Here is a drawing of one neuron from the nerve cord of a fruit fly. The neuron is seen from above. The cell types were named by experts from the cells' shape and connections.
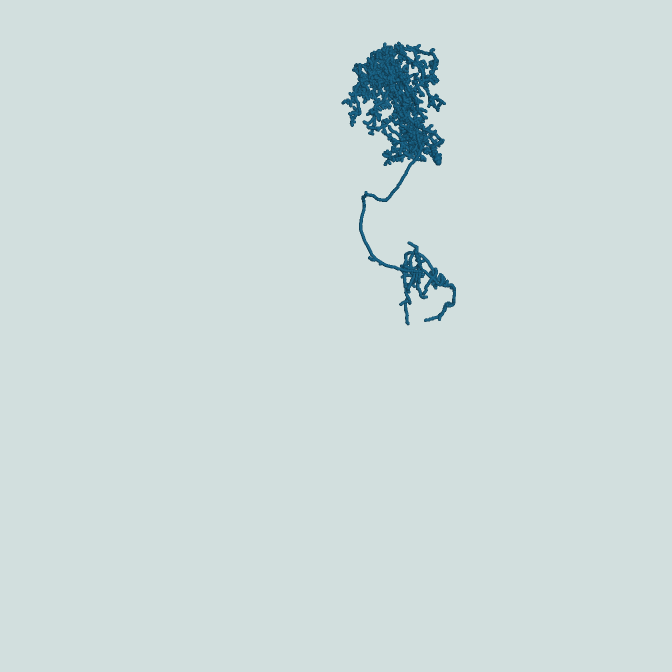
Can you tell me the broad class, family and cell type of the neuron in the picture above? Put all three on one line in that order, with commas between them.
nerve-cord intrinsic neuron, hemilineage 19A, IN19A006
